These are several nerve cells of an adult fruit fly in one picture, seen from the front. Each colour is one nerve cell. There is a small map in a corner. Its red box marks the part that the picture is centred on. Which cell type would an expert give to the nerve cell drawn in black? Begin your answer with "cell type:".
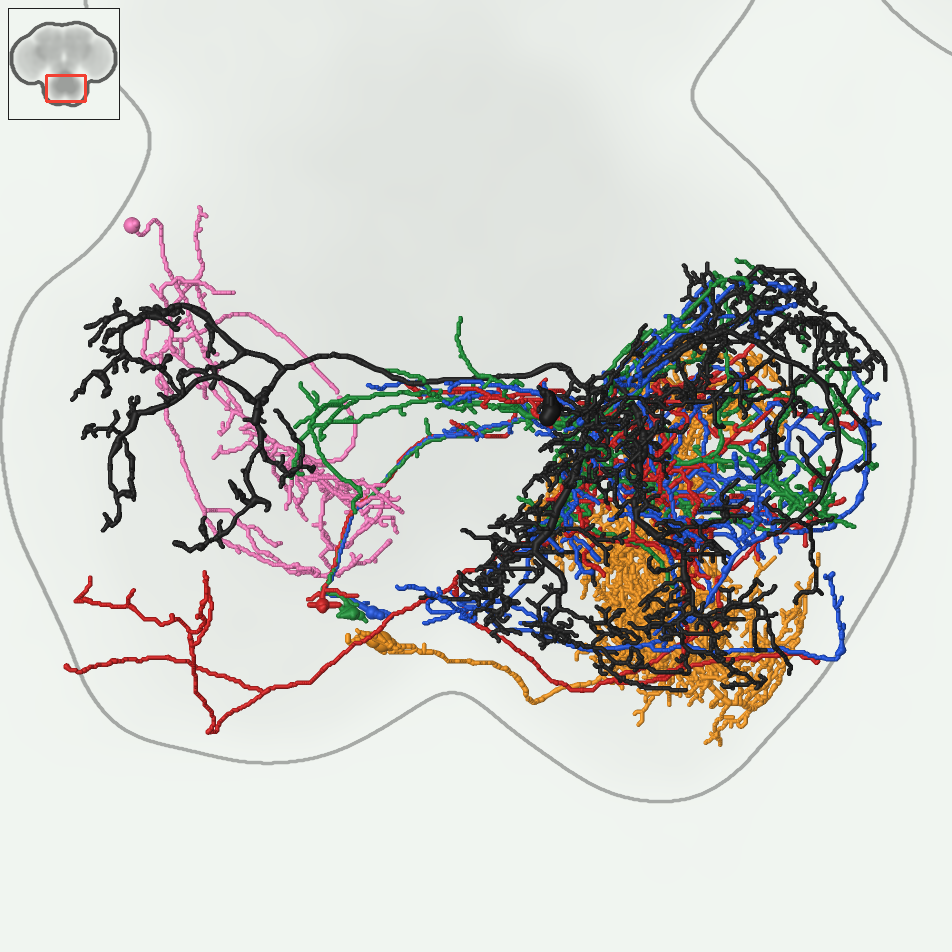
cell type: INXXX036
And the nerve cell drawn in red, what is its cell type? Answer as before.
cell type: IN12B021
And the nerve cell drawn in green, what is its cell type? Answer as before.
cell type: IN12B028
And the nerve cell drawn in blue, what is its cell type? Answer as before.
cell type: IN12B020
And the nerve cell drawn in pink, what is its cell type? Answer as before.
cell type: IN17A118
